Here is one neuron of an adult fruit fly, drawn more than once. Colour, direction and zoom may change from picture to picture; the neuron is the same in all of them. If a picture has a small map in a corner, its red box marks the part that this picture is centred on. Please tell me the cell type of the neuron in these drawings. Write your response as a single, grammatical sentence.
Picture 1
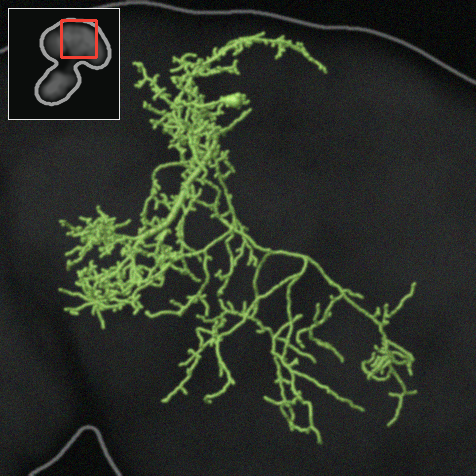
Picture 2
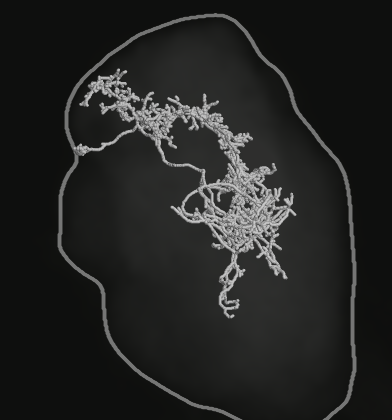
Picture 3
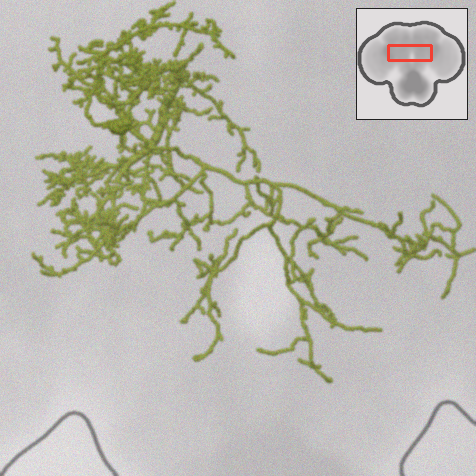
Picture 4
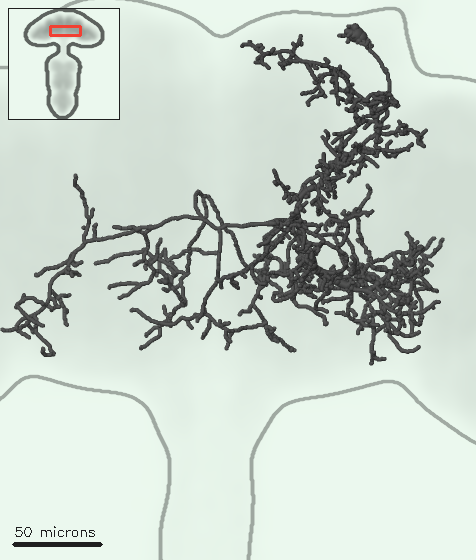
By its cell type, the neuron is CL053.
